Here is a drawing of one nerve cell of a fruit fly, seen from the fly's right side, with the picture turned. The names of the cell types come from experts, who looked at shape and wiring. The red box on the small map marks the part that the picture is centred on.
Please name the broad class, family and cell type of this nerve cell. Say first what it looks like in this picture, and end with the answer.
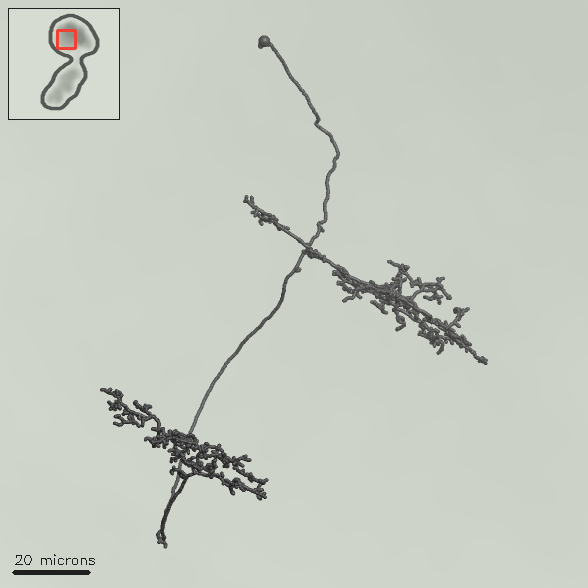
Its cell body lies at the top of the picture. From top to bottom in the picture it spans about 140 microns. Dozens of branch ends can be seen. It is an optic-lobe intrinsic neuron. Its family is Tm. Its cell type is Tm32.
